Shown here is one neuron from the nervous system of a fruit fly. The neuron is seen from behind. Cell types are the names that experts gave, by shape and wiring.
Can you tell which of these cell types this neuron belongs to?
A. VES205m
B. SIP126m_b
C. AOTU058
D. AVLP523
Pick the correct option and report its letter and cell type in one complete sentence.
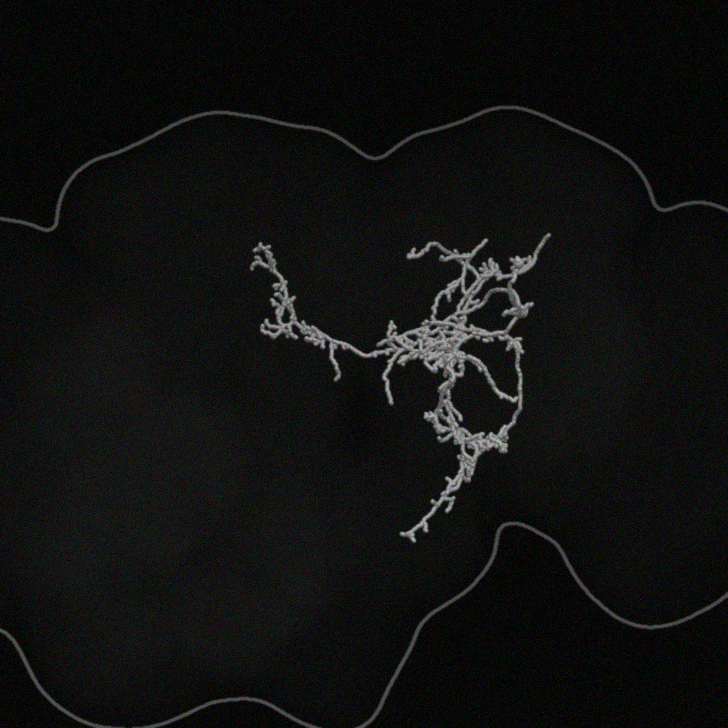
Cell type VES205m, found in option A, is the type of the neuron.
